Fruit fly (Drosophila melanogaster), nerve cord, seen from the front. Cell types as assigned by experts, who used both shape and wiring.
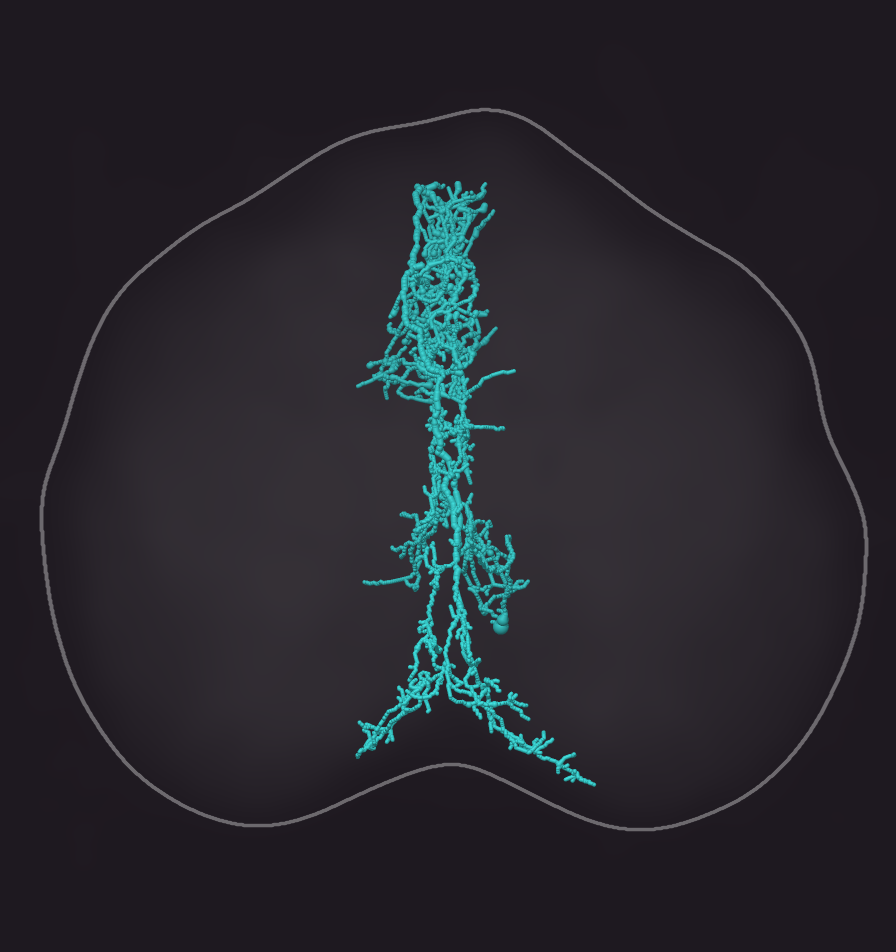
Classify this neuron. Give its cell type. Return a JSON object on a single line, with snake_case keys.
{"cell_type": "IN10B011"}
